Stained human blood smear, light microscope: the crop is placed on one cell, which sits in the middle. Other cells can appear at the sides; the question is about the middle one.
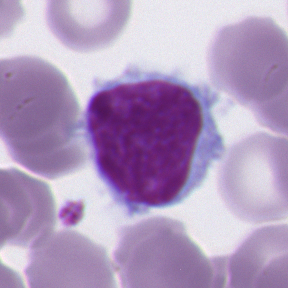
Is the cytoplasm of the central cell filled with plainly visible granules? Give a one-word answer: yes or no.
No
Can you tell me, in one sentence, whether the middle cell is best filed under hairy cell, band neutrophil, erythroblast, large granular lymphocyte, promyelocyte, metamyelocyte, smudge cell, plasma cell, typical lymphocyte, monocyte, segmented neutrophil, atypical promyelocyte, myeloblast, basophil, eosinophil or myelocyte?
Occupying the centre of the crop is a typical lymphocyte.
